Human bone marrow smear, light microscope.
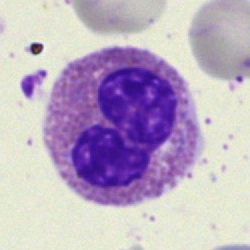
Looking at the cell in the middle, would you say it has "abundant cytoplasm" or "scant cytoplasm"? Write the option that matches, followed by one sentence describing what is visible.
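Abundant cytoplasm. The cytoplasm is abundant and pinkish-lilac.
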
